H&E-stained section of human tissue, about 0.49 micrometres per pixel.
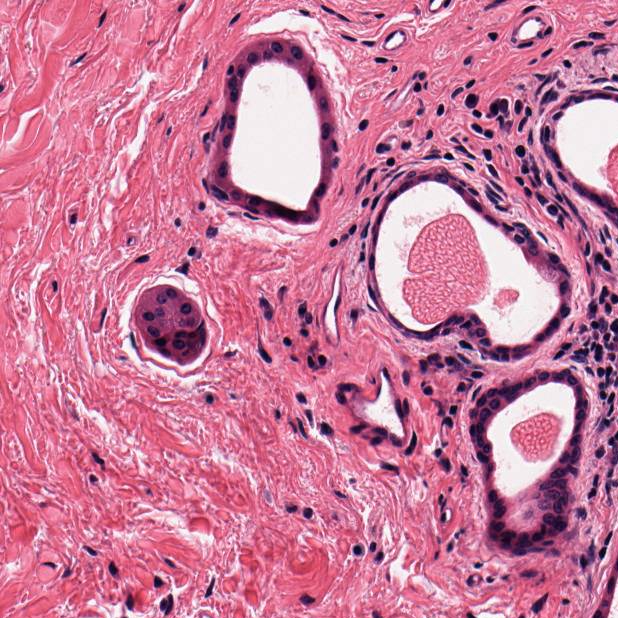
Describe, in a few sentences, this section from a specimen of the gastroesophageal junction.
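Look first at the upper middle and right: rounded duct-like structures lined by a thin layer of cuboidal cells with dark oval nuclei. Dense stroma fills the left and lower parts. Around the right-hand ducts, the stroma holds more nuclei than the collagen on the left.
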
